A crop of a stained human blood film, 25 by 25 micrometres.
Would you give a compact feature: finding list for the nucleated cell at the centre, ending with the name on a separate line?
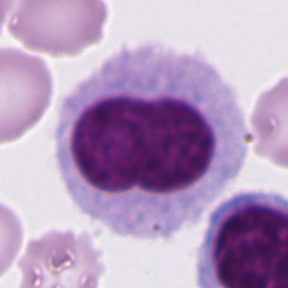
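Cell diameter: about 17 micrometres
Nuclear size: about 13 by 9 micrometres, filling about 40% of the cell's area
Nuclear shape: a shallow notch at top and bottom of the middle, giving two rounded lobes side by side
Orientation: long axis of the nucleus running horizontally across the cell
Cytoplasm: pale blue
Edge: ragged and fuzzy rather than smooth
Cell type: hairy cell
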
